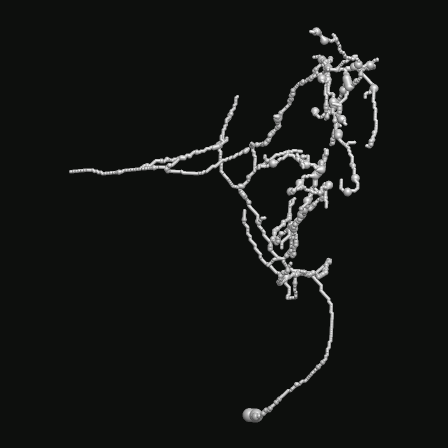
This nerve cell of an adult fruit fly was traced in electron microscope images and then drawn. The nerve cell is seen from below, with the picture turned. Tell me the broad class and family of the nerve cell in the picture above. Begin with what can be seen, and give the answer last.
As drawn here it is taller than it is wide. Its broad class is central-brain intrinsic neuron. Its family is hemilineage SLPpm1.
